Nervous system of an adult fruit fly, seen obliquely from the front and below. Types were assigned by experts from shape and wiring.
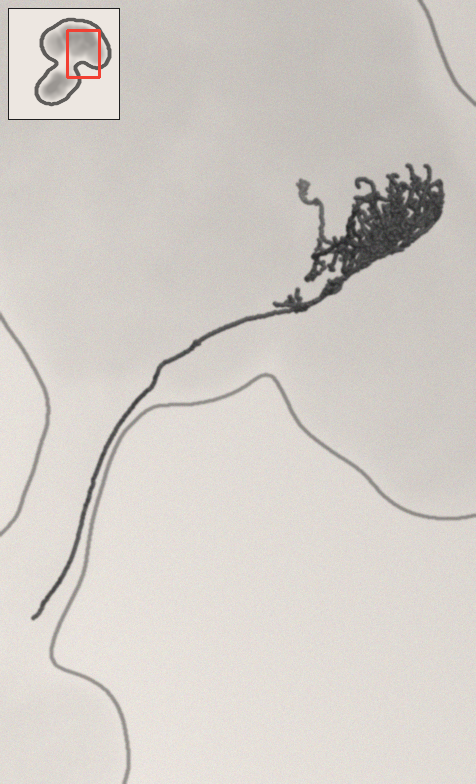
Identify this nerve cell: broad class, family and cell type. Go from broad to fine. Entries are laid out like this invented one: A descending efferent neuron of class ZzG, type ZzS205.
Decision: A central-brain intrinsic neuron of hemilineage VLPp1, type AVLP547.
